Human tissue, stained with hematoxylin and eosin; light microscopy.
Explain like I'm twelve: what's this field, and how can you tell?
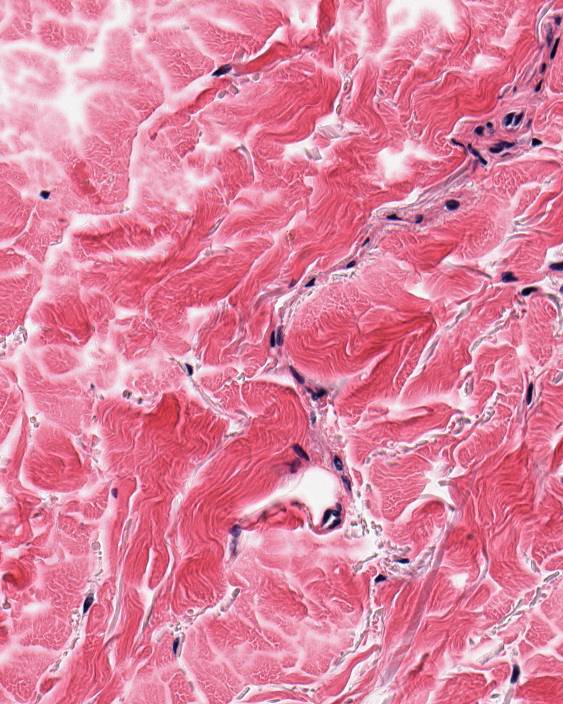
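Dermis. Field filled by closely packed pink fibre bundles running in many directions.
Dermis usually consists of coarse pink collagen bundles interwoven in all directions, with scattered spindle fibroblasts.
Nuclei sparse relative to fibre; the few present small, dark, elongated.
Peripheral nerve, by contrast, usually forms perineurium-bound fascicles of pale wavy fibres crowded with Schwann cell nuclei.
Fibres within bundles follow a wavy course.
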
